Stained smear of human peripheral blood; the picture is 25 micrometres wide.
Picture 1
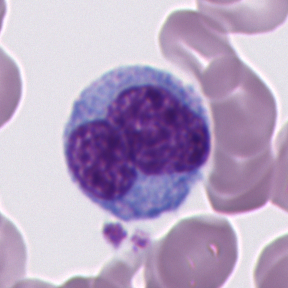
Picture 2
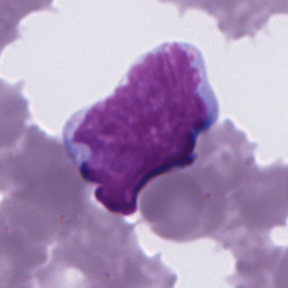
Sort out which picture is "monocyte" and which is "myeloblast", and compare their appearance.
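In picture 1 the cell is a monocyte, and picture 2 shows a myeloblast. The monocyte has a round outline with a slightly fuzzy edge, while the myeloblast's outline is irregular and angular rather than round. The nucleus of the monocyte is lobed, with a notch cutting into its lower edge, and it measures about 12 by 9 micrometres.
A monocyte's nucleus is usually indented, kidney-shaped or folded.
The myeloblast's nucleus, by contrast, is a single mass without lobes that follows the shape of the cell. In the monocyte the nucleus fills most of the cell and leaves a moderate rim of cytoplasm, whereas in the myeloblast, a cell of about 16 by 12 micrometres, the nucleus fills about 80% of the cell's area.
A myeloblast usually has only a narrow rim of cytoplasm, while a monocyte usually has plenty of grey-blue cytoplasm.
The monocyte's cytoplasm is pale greyish blue and dusted with fine, faint purple granules. The myeloblast's cytoplasm is pale blue, with no visible granules and no vacuoles. Two small purple fragments lie just below the monocyte, and a red cell lies against the lower right edge of the myeloblast.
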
